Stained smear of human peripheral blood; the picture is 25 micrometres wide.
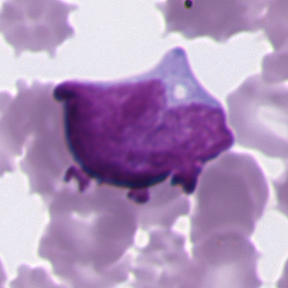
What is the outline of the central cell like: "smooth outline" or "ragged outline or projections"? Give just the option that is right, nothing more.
Ragged outline or projections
